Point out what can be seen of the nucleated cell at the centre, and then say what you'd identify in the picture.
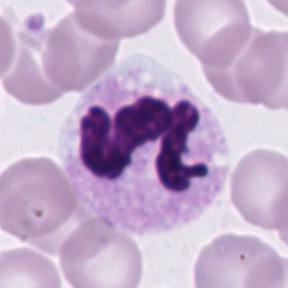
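Round, smooth outline. Chromatin dense, dark purple, clumped. Abundant pale lilac cytoplasm on all sides of the nucleus, with fine, faint violet granules scattered evenly through it. Name: segmented neutrophil.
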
